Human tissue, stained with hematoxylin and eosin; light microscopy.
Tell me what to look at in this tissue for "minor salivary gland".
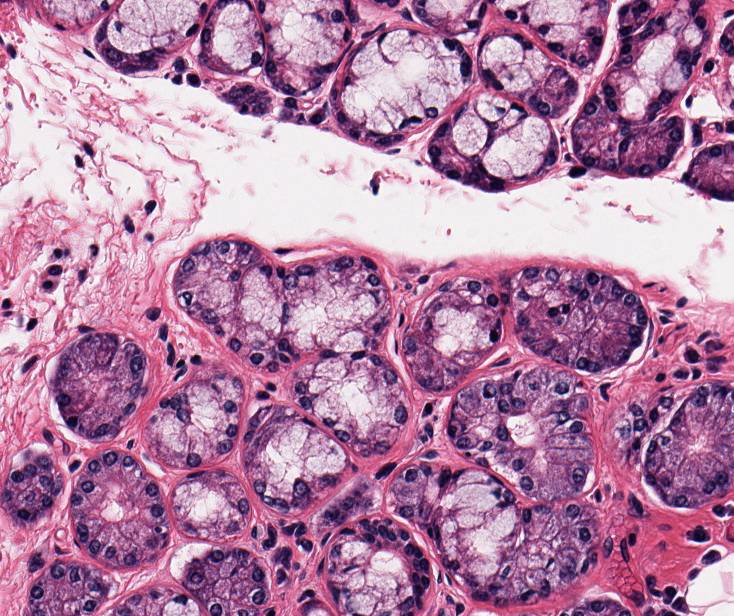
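In this minor salivary gland, the glandular units are rounded acini made of cells with pale, foamy, bubbly-looking cytoplasm.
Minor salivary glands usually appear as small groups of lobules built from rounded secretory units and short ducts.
The rounded acini here fit that description. The acinar cells have dark nuclei at the outer, basal edge of each acinus, many of them flattened against it.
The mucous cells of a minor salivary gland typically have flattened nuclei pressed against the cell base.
The flattened basal nuclei seen here match that mucous cell pattern. Some acini, especially in the lower group, stain a darker purple-grey than the paler acini beside them. The central lumina of the acini are small and inconspicuous.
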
